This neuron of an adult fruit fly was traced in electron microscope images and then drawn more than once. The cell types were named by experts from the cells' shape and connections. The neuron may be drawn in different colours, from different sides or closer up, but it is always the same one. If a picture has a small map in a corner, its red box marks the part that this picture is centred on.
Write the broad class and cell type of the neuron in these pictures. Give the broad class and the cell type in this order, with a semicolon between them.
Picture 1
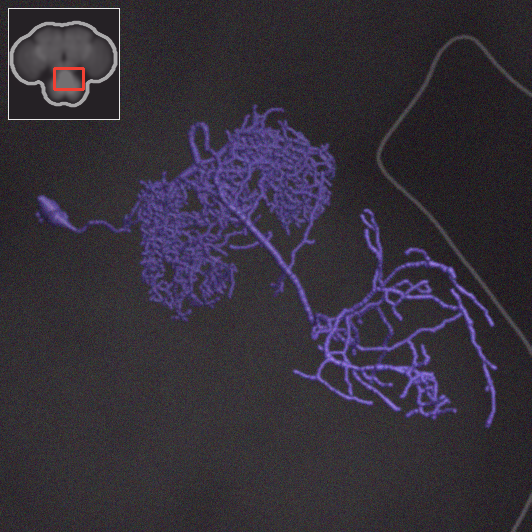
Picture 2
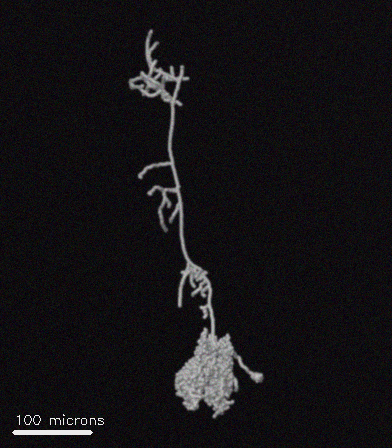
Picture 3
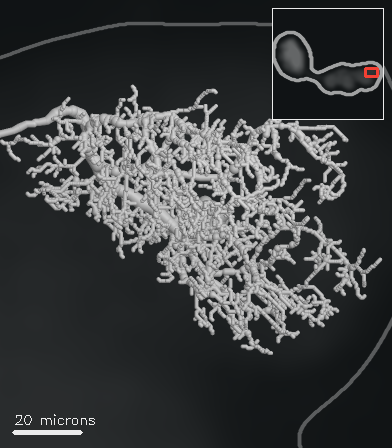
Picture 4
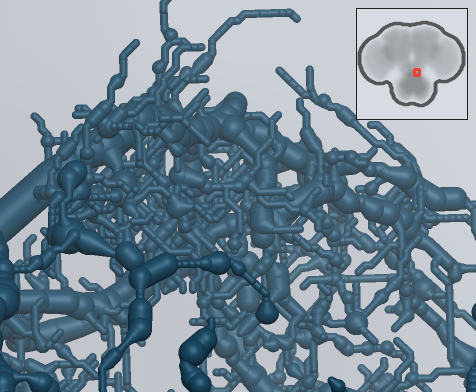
nerve-cord intrinsic neuron; INXXX032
